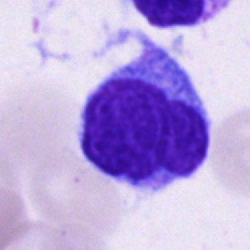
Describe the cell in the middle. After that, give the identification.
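Most of the cell is taken up by the nucleus. Its chromatin is dense and dark purple. The bulk of the cytoplasm sits above the nucleus, and no vacuoles appear in it. This cell is a monocyte.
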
